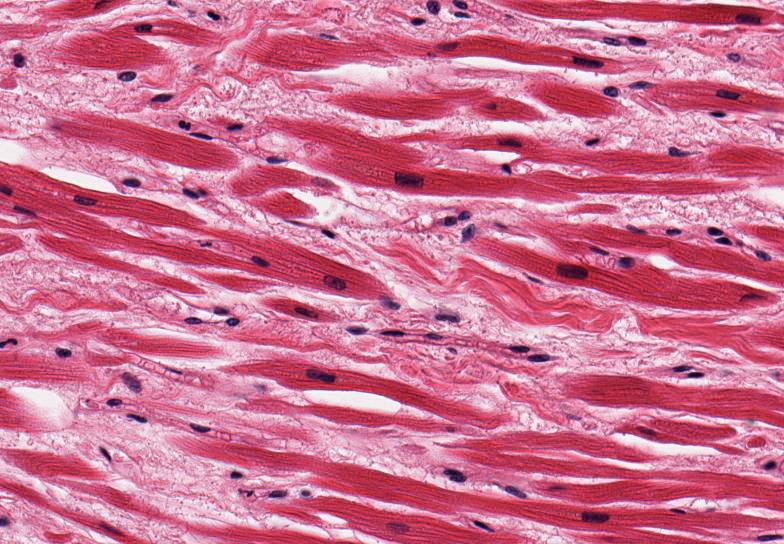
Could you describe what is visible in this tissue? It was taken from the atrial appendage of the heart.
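Looking across the whole field, I see elongated muscle fibres running side to side in roughly parallel bands. Along their length they show fine cross-striations. Some of them, I notice, branch and join neighbouring fibres. And between the fibres, in the interstitial tissue, many small dark elongated nuclei are scattered.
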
